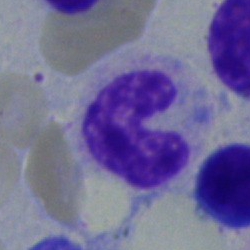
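Band neutrophil: note how deeply the nucleus is indented, into a C or horseshoe shape, with its notch opening toward the right. The chromatin is clumped, paler patches sitting between darker areas. There's a moderate amount of cytoplasm, pale bluish-grey.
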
